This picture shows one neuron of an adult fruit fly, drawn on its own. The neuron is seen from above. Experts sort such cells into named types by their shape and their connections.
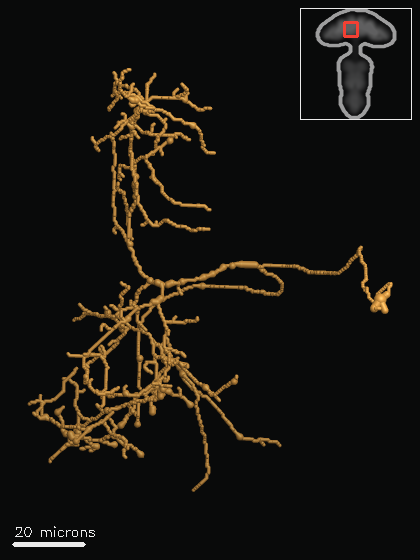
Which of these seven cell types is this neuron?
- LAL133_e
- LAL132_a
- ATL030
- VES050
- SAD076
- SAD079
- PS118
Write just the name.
LAL133_e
